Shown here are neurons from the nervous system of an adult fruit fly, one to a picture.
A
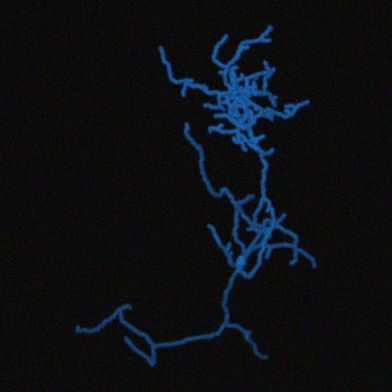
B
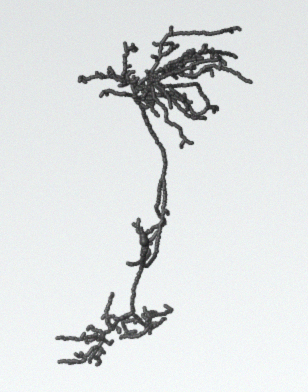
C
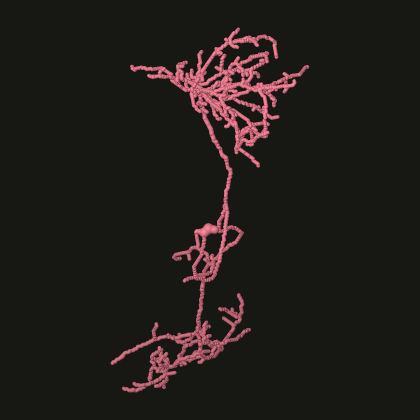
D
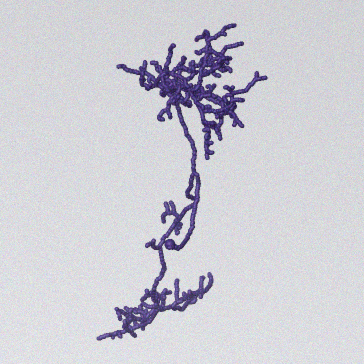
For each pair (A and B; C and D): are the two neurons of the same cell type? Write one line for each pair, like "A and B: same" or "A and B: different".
A and B: different
C and D: same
